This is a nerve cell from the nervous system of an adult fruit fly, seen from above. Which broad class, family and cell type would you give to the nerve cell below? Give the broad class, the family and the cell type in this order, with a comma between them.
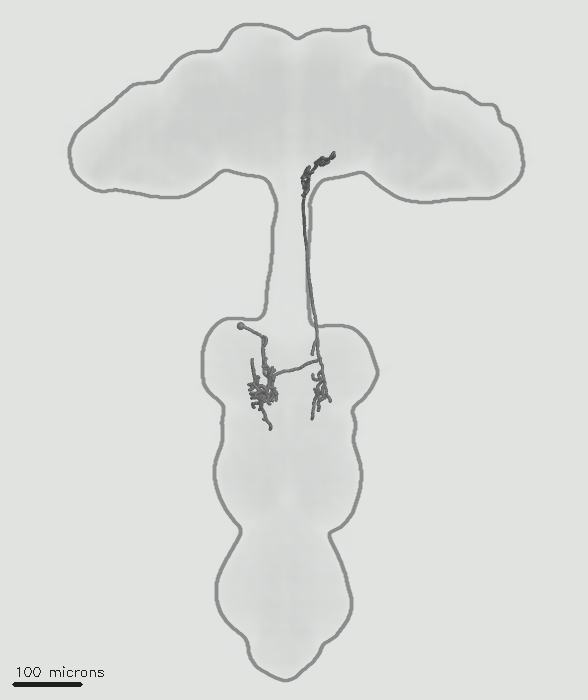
ascending neuron, hemilineage 07B, AN07B049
